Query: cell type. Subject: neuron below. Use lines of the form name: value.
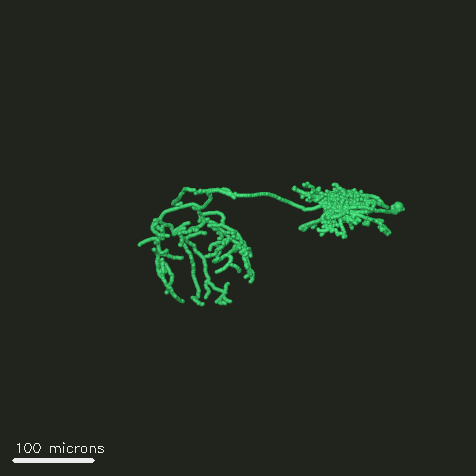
cell type: IN03A003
